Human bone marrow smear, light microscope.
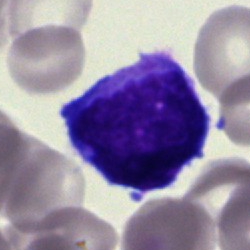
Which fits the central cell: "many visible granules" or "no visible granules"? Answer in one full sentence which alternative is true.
Within its cytoplasm there is no visible granule.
